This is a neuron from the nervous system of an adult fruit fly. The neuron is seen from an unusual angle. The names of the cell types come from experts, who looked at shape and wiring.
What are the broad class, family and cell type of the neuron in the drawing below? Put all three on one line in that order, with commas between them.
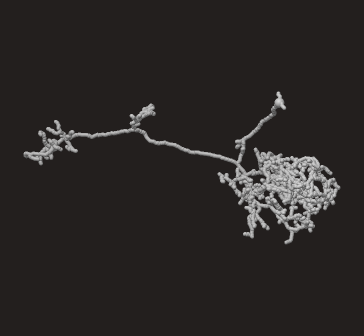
central-brain intrinsic neuron, hemilineage VLPd&p1_posterior, LHPD2a2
